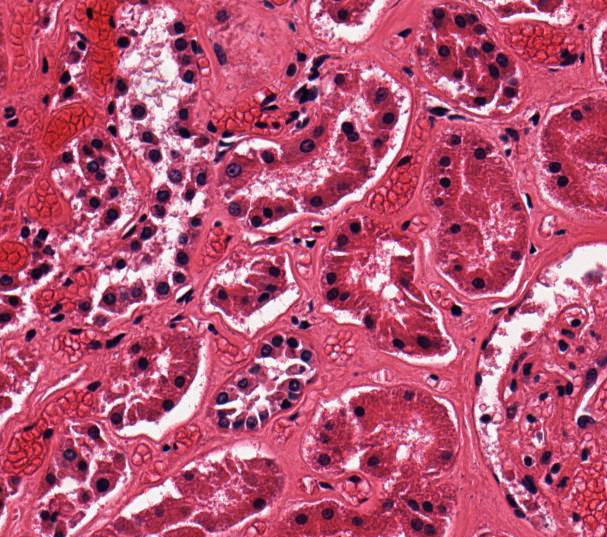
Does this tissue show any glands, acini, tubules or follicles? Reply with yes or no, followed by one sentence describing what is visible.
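Yes. The whole field is filled with closely packed tubules cut in cross and oblique section.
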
